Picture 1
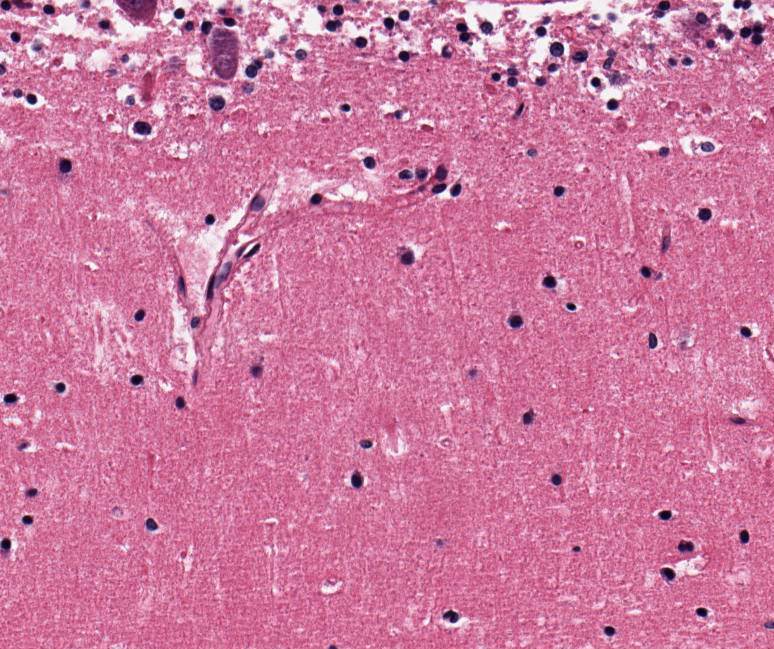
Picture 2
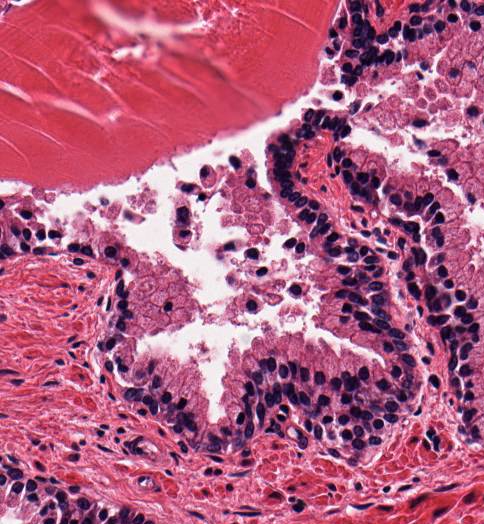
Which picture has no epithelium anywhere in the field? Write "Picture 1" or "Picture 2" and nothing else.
Picture 1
